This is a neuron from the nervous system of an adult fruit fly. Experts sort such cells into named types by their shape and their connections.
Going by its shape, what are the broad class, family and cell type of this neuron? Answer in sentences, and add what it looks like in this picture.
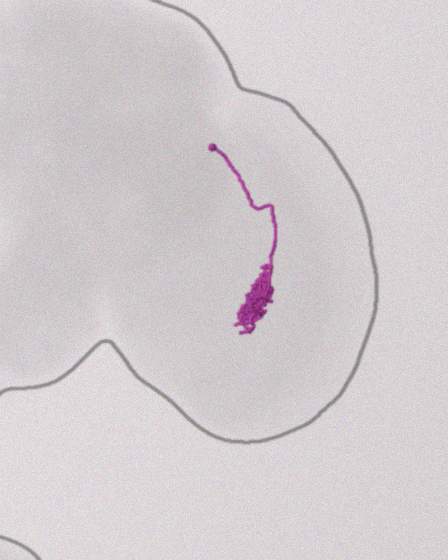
It is an optic-lobe intrinsic neuron. The family is Pm. Its cell type is Pm2a. The cell body is at the top of the picture. In this view it is more than twice as tall as it is wide.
